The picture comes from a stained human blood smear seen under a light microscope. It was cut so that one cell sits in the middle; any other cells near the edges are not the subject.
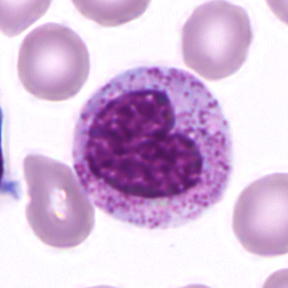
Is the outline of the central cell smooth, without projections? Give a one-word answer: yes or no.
Yes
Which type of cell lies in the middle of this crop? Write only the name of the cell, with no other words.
band neutrophil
